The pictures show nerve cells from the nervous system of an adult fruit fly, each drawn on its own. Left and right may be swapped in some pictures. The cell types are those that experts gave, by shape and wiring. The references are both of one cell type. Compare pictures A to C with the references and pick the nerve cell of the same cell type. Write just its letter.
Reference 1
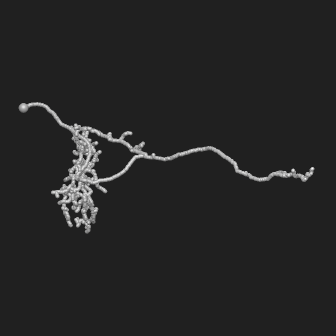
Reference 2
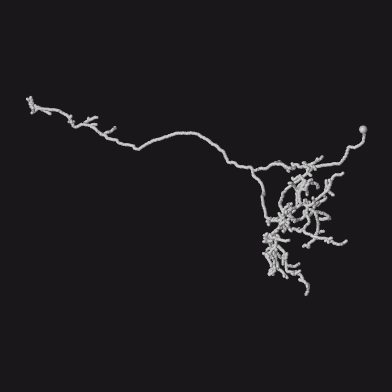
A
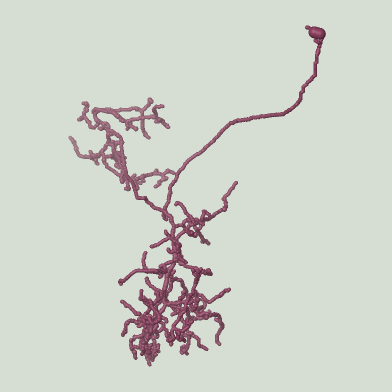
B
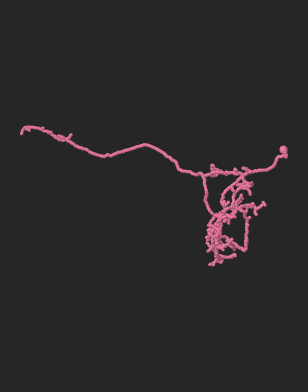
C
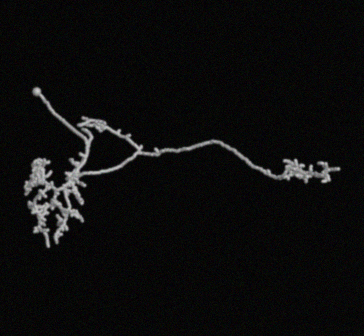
B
